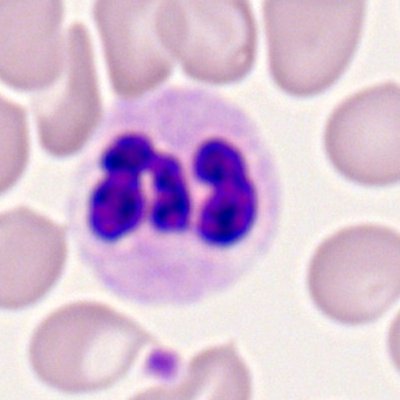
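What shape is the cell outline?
Round, with a smooth edge.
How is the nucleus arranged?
It is divided into several separate lobes, and no nucleoli are visible.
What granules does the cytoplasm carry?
Only fine, faint ones.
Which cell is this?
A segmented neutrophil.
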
